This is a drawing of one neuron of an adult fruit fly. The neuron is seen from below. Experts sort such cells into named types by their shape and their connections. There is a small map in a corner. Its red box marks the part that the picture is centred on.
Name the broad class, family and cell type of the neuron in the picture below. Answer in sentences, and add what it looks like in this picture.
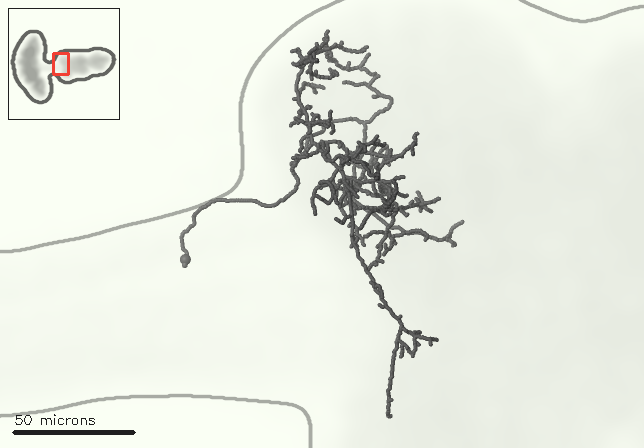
This is a nerve-cord intrinsic neuron. Its family is hemilineage 16B. It is of cell type IN16B080. The cell body is on the left of the picture. By the scale bar it is about 160 microns tall in this view. The picture shows dozens of branch ends.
